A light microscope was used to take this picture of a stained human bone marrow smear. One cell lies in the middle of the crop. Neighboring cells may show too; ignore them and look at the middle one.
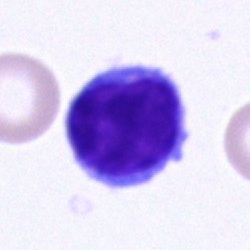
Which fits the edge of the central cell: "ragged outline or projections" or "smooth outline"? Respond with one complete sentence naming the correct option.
This cell's outline is not smooth but rough.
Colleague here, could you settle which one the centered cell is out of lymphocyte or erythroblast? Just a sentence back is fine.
The cell in the middle of this crop is a lymphocyte.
